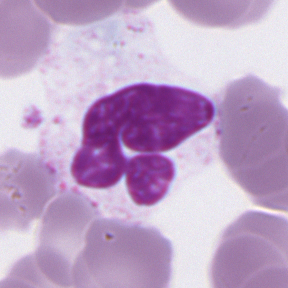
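Segmented neutrophil in the middle of the stained smear. Nucleus: divided into three lobes, the largest at the top and stretched sideways. Cytoplasm: abundant and very pale, almost colourless. Granules: fine, pink-violet, scattered through the cytoplasm of this segmented neutrophil.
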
